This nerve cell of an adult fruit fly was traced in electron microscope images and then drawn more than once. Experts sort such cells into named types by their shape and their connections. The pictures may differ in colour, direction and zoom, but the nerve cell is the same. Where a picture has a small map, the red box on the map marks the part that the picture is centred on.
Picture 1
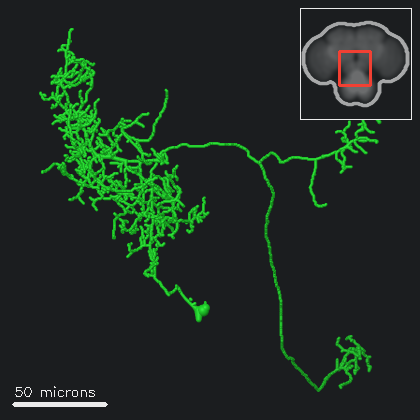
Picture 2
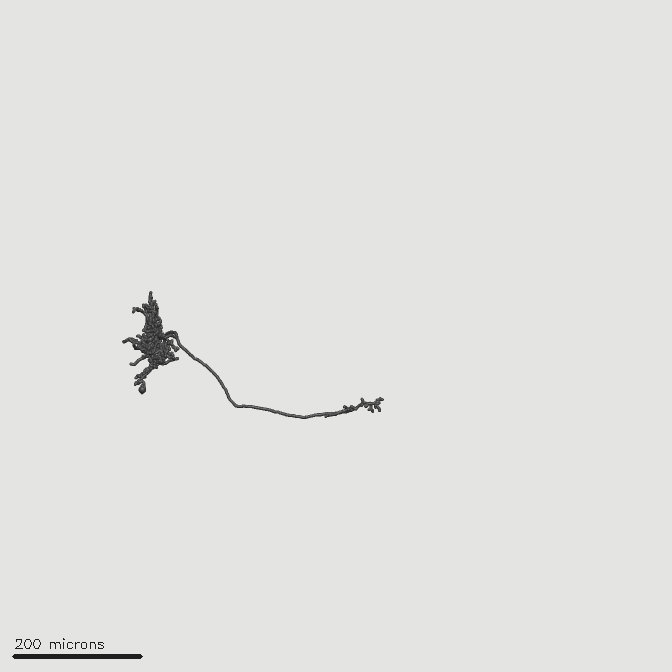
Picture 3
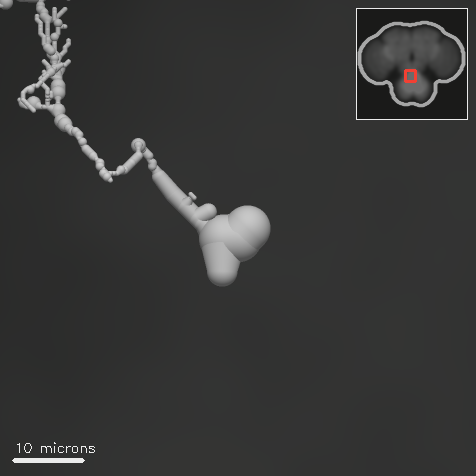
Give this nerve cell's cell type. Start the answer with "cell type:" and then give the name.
cell type: DNge086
